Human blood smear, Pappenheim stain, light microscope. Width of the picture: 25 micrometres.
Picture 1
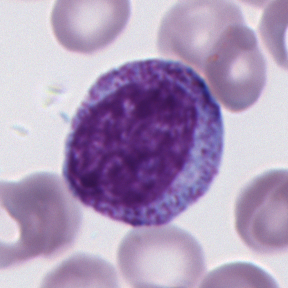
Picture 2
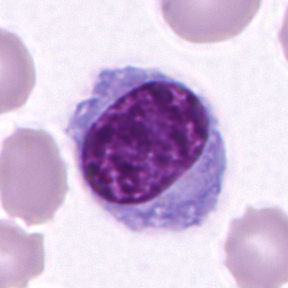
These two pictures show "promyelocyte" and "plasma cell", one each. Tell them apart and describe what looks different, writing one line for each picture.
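Picture 1 shows a promyelocyte: The cell's outline is round and smooth, with no surface projections.
Picture 2 shows a plasma cell: The cell's outline is irregular and ragged rather than smoothly round.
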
